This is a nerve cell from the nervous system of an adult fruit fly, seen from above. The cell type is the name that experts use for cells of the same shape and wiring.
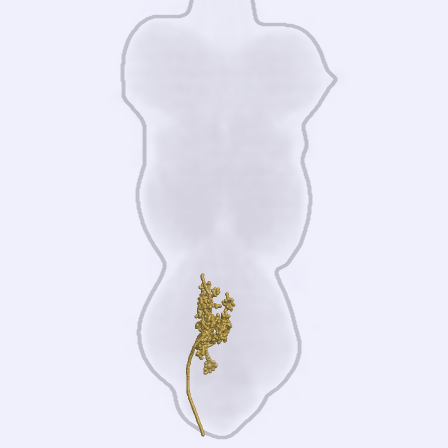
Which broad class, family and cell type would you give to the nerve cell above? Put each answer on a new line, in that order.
motor neuron of the nerve cord
hemilineage 06A
MNad10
